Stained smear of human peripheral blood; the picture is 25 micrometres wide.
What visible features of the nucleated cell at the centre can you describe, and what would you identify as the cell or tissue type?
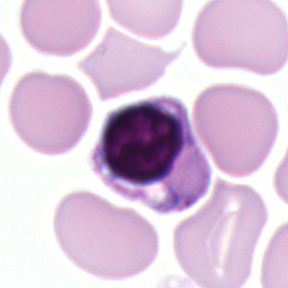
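Off-centre, toward the upper left of the cell, lies the nucleus. Its chromatin is dense and dark purple, and no nucleolus is visible. The cell outline is irregular, with ragged edges. It is a normoblast.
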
